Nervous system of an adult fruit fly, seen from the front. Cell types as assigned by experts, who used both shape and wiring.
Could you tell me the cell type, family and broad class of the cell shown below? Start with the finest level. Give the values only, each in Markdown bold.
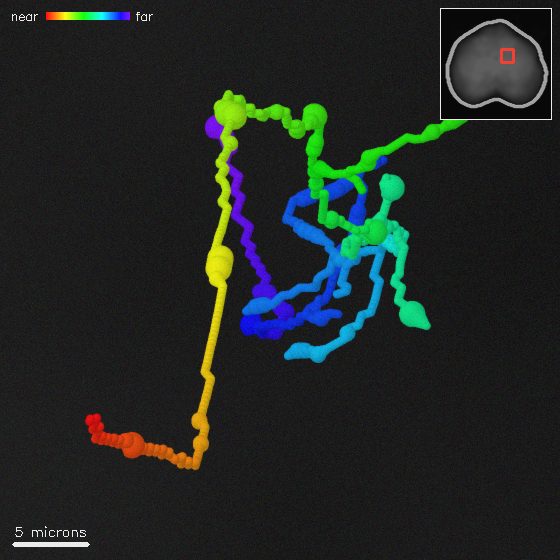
**DNg18_b**, **hemilineage LB6**, **descending neuron**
